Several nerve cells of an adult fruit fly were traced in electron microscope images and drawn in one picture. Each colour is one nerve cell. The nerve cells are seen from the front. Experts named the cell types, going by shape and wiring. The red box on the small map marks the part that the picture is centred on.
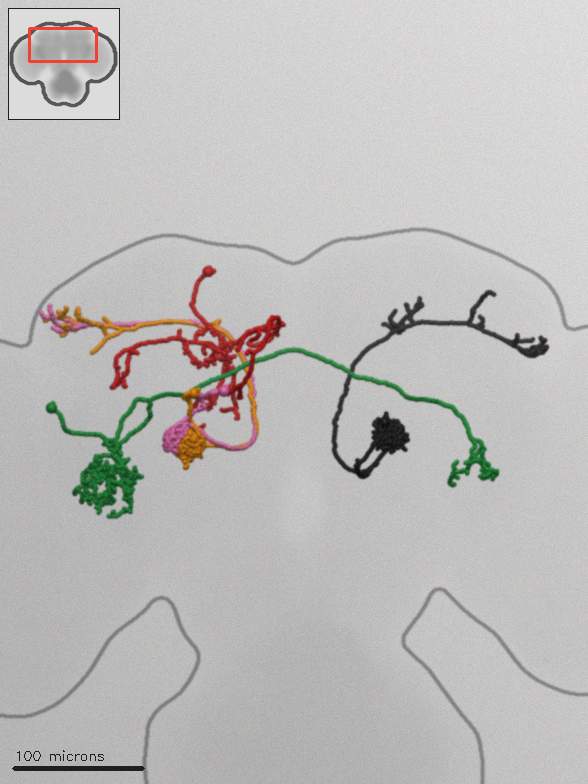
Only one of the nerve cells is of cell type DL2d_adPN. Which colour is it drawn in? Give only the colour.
pink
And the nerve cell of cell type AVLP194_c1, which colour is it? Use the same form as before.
green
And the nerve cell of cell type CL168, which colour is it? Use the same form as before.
red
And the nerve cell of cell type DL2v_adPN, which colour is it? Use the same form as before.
orange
